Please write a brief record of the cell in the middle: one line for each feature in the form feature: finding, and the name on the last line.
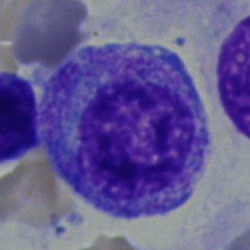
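Outline: roughly round
Nucleus: slightly off-centre, toward right
Granules: fine, purple, scattered through cytoplasm
Pale zone: in cytoplasm beside nucleus, left side
Name: myelocyte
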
